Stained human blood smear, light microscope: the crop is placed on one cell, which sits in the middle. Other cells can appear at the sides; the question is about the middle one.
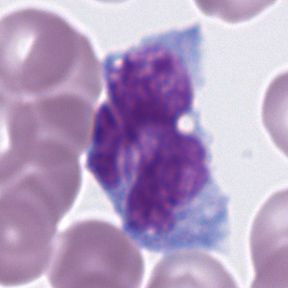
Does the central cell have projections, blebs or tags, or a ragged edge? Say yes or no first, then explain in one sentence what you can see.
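Yes. The cell outline is irregular, with ragged, frayed edges.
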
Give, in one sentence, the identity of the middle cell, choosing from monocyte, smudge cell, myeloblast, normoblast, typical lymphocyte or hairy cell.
Where the crop is centred, there is a monocyte.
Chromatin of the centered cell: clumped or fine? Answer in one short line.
Its chromatin is finely dispersed rather than coarsely clumped.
